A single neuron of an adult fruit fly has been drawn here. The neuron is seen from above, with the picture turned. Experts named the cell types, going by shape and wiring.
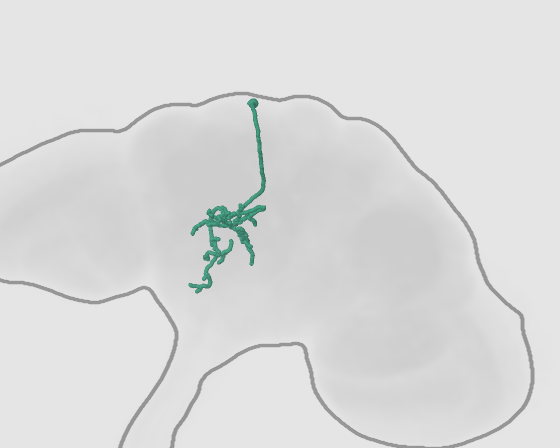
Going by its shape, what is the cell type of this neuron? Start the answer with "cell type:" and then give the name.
cell type: PS038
